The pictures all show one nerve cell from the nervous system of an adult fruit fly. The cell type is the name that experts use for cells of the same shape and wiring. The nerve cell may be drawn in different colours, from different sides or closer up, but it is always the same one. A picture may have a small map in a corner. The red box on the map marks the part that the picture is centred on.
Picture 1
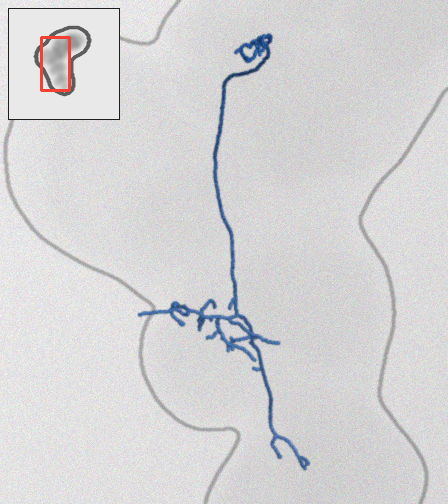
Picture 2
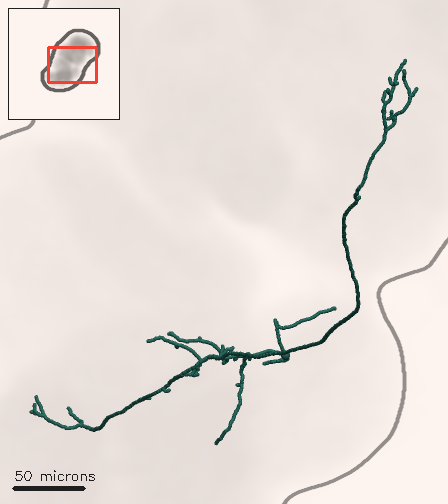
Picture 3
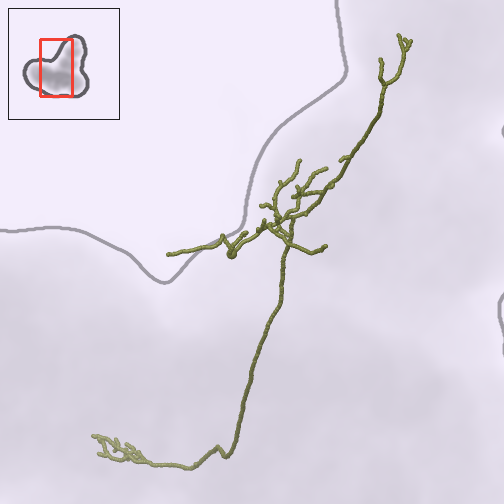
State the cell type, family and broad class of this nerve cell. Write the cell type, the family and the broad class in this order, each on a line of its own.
SApp04
class mechanosensory proprioceptive
sensory neuron ascending to the brain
